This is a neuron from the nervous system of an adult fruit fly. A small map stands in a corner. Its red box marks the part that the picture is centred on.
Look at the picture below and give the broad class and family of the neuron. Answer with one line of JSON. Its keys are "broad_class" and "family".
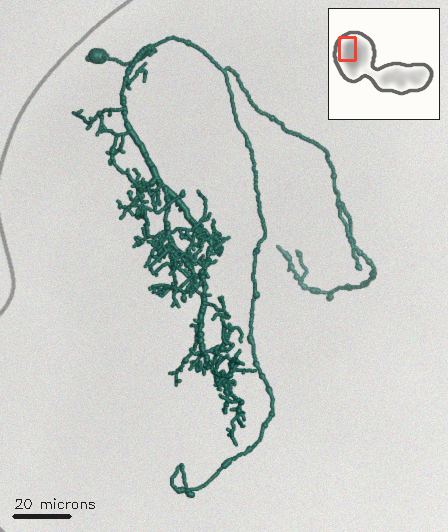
{"broad_class": "central-brain intrinsic neuron", "family": "hemilineage SMPad1"}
